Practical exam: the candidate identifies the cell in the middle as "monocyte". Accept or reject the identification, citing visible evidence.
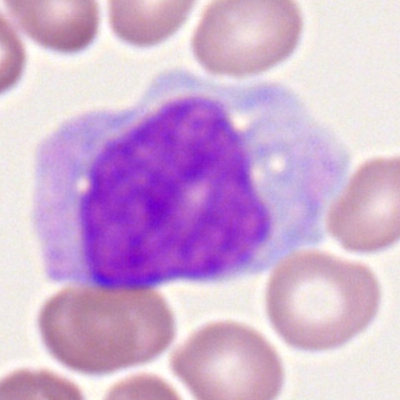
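First point: the cytoplasm is plentiful, with a wider band to the right of the nucleus than to the left.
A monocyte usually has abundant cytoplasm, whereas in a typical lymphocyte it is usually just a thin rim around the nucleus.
On that count the name monocyte fits, and lymphocyte does not. Second, the outline is irregular, with uneven, wavy edges. Third, the chromatin is patchy, with darker clumps lying between paler areas. Fourth, the cytoplasm is pale blue-grey and shows no distinct granules.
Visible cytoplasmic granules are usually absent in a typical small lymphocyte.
This point therefore does not count against lymphocyte. Last, a few tiny bright white dots lie close to the edge of the nucleus.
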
